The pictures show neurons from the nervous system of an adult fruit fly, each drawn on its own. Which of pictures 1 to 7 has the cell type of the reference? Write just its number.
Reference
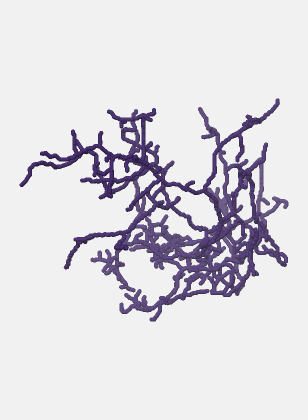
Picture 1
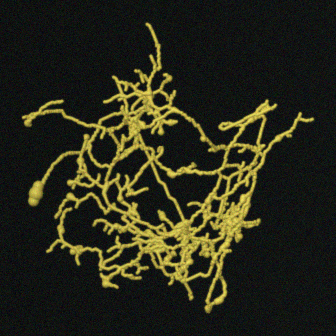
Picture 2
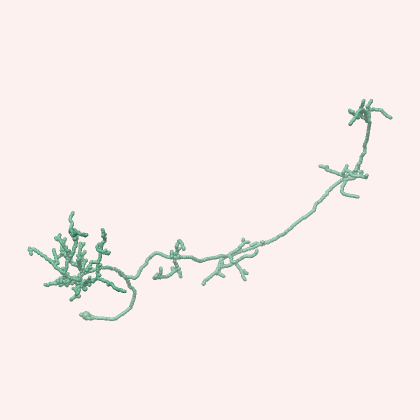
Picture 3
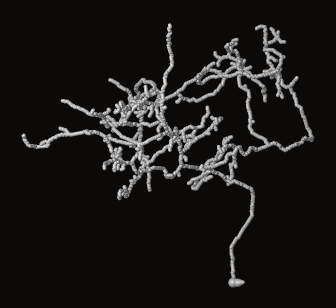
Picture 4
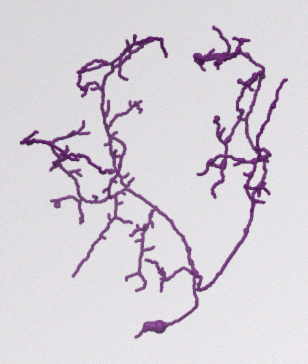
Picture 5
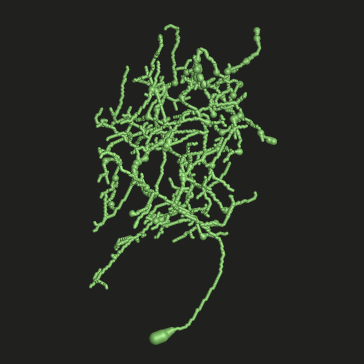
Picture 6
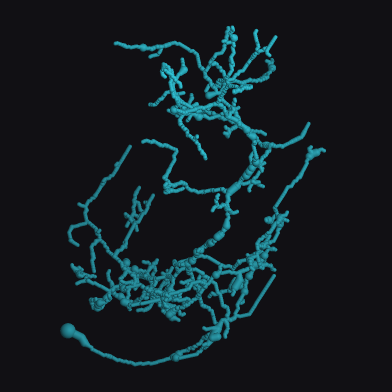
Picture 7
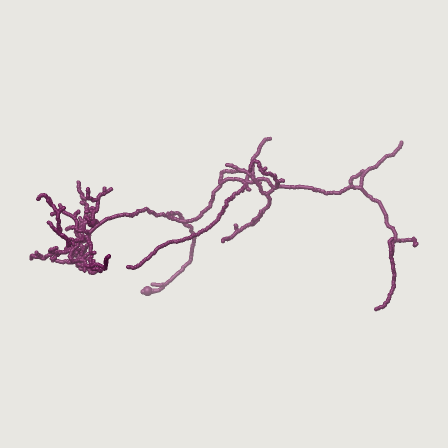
1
